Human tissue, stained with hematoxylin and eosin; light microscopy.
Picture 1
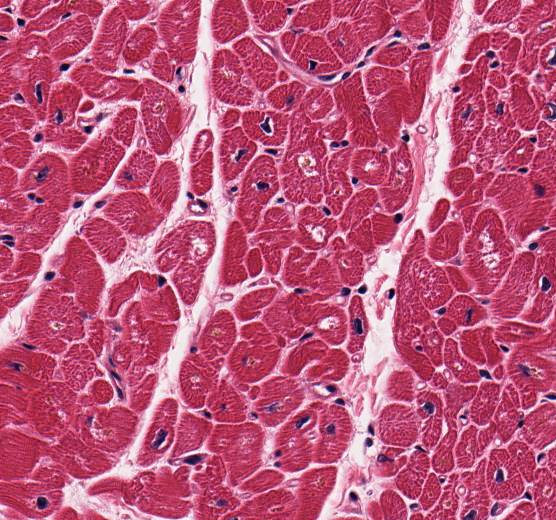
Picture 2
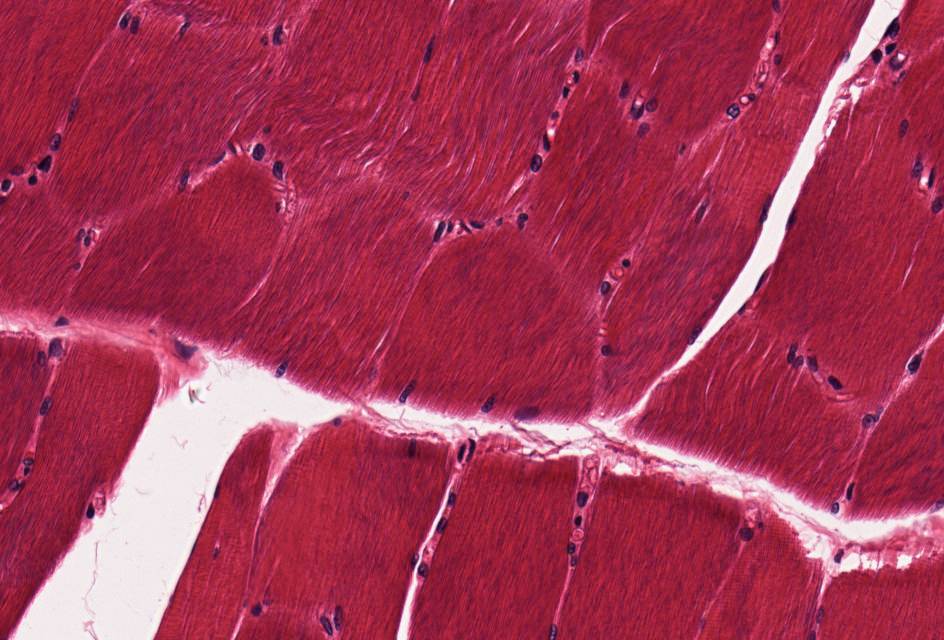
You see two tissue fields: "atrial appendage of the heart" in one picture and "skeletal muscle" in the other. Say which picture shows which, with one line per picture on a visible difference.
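Site of picture 1: atrial appendage of the heart. Where a fibre profile shows its nucleus, the nucleus usually lies in the centre of the fibre.
Site of picture 2: skeletal muscle. The muscle nuclei lie at the edges of the fibres, just beneath their surface, rather than in their centres.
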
